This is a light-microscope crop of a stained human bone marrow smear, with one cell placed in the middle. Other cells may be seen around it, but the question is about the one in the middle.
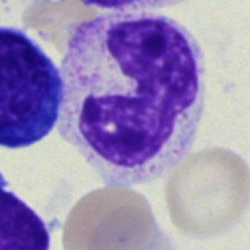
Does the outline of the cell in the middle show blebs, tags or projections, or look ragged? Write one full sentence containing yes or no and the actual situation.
No, the edge of this cell is smooth and even, not rough.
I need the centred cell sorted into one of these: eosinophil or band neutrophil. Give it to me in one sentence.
The cell sitting right in the middle is a band neutrophil.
